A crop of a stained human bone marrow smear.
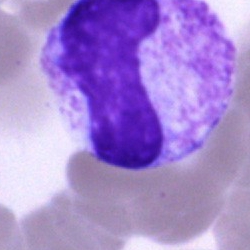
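Band neutrophil, middle cell of a stained bone marrow smear. Outline roughly round. Nucleus a single elongated band, wider at both ends and narrower in the middle, lying along the left side, with most of the cytoplasm on the right. Chromatin dark purple and dense, with only a few small paler patches.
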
